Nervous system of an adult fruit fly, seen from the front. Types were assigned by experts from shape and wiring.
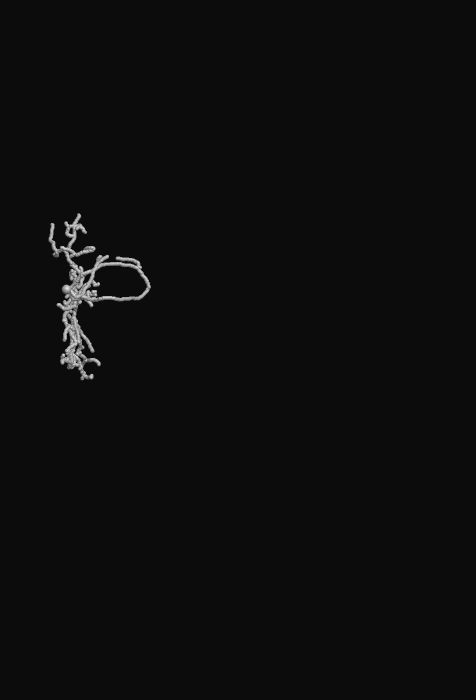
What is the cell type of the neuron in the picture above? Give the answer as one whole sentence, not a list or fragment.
With respect to cell type, this neuron is AVLP225_b1.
